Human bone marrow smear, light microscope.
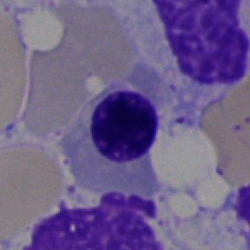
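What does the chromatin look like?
Dense and dark purple, all through the nucleus.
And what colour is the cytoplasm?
A pale grey-blue.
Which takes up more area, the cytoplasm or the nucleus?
The cytoplasm does, looking at it.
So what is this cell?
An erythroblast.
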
